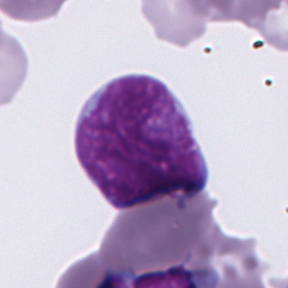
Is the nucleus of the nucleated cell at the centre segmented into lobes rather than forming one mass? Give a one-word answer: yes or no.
No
